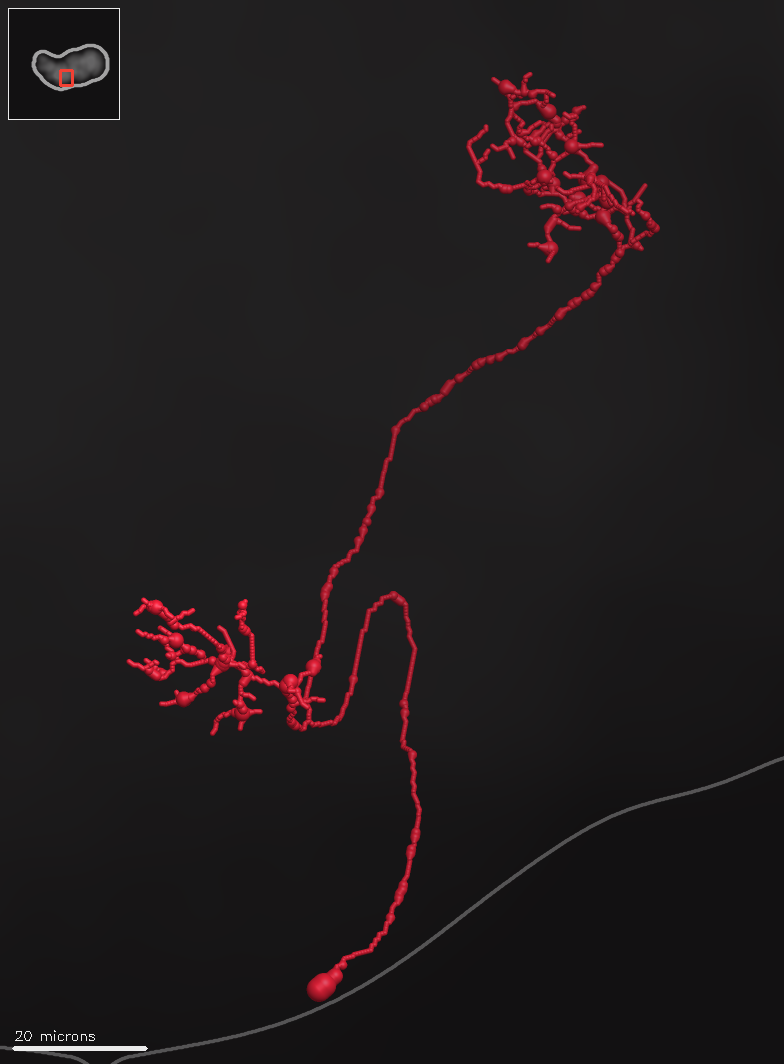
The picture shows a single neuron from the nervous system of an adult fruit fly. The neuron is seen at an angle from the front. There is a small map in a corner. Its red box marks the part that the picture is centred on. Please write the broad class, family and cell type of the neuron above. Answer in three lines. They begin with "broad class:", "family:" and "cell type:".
broad class: optic-lobe intrinsic neuron
family: Tm
cell type: Tm30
